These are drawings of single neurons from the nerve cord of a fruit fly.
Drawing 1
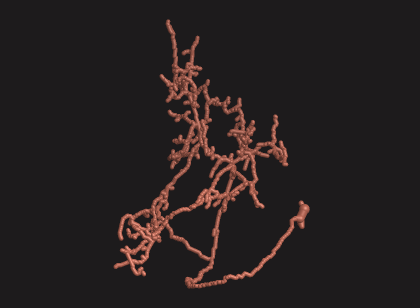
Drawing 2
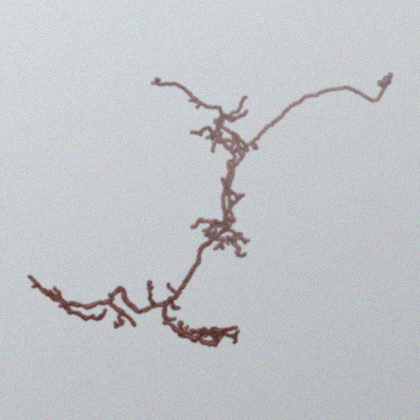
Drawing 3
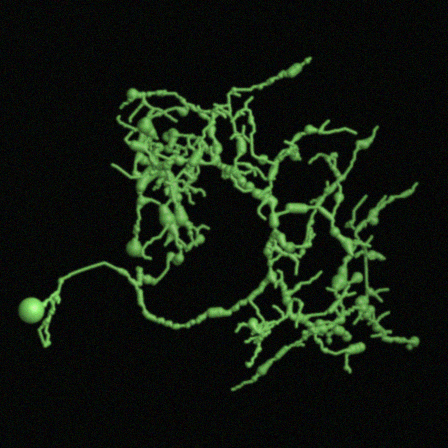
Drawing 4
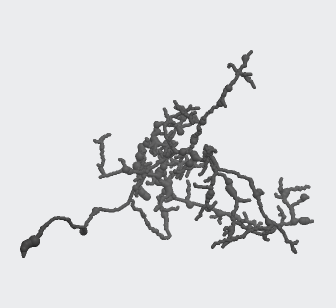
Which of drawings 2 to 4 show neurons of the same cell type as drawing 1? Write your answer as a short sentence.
Drawing 3 and drawing 4 are of the same cell type.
